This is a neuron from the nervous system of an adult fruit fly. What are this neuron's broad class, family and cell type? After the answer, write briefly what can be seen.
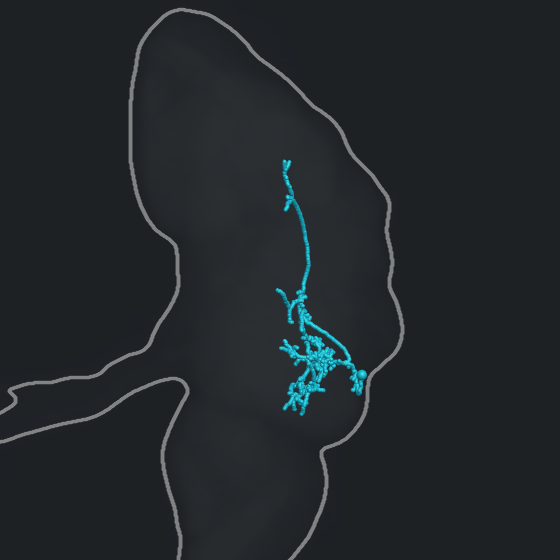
Its broad class is central-brain intrinsic neuron. Its family is hemilineage VLPa1_medial. The cell type is aSP10A_b. It lies in the brain. As drawn here it is more than twice as tall as it is wide.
